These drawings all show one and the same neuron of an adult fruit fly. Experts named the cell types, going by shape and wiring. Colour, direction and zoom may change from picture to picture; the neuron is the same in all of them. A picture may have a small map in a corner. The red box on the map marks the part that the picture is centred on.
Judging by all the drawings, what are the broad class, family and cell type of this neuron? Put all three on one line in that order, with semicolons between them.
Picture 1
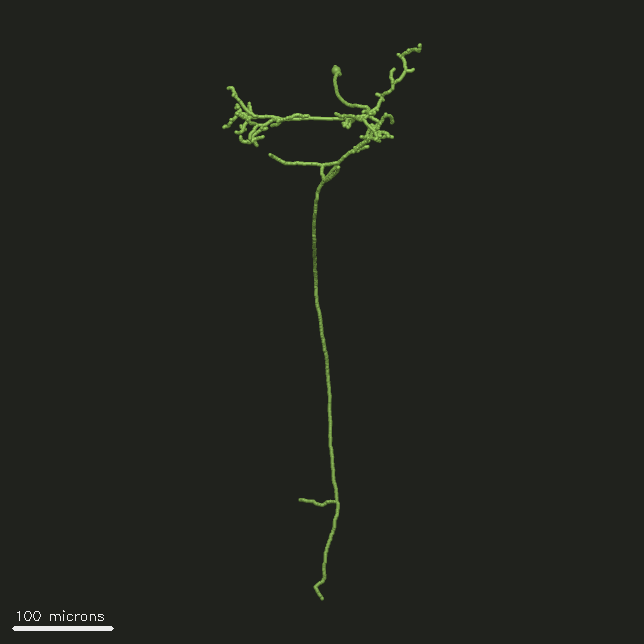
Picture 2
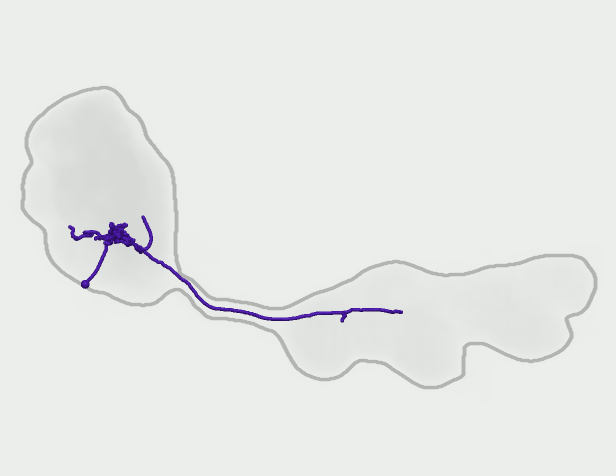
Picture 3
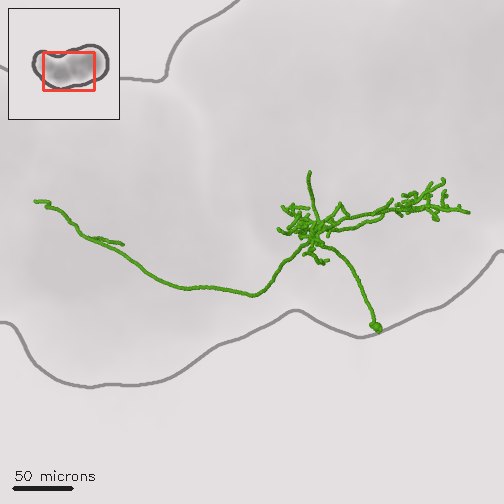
descending neuron; hemilineage MX3; DNg106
